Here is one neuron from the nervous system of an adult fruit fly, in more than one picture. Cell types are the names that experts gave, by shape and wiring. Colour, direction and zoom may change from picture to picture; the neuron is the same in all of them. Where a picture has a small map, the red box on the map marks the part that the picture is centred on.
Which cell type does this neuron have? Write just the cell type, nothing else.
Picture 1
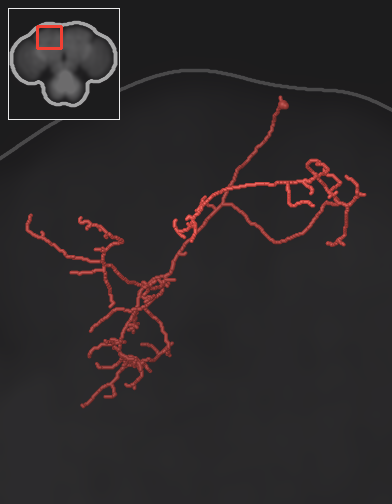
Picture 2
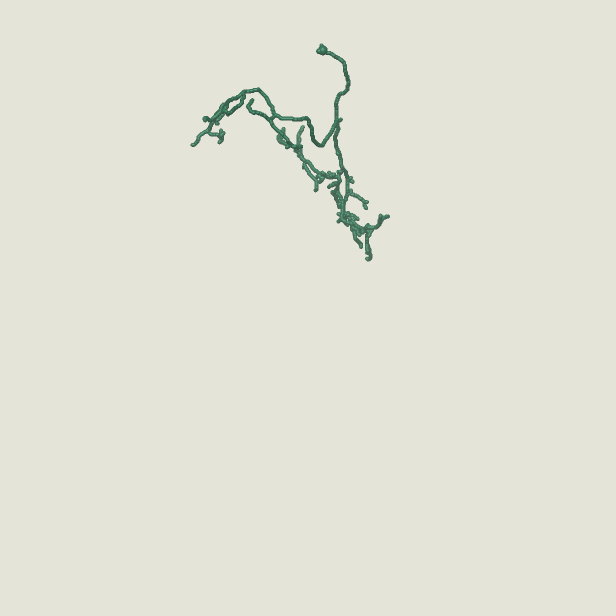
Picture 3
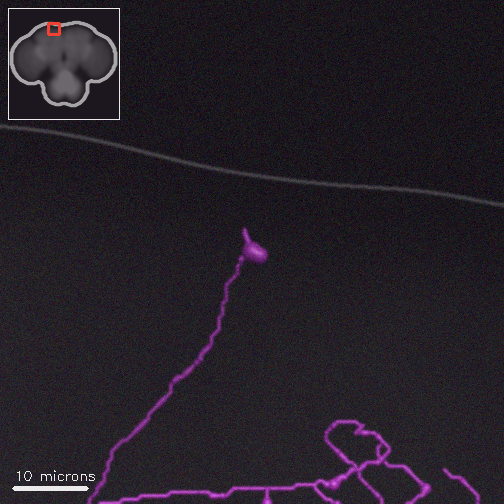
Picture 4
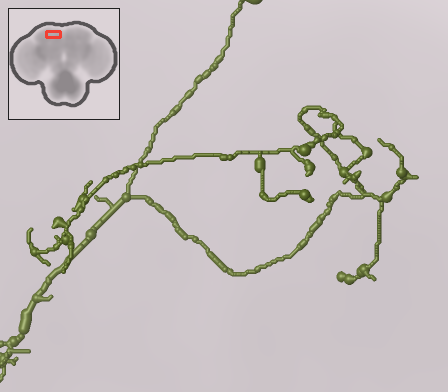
SMP361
